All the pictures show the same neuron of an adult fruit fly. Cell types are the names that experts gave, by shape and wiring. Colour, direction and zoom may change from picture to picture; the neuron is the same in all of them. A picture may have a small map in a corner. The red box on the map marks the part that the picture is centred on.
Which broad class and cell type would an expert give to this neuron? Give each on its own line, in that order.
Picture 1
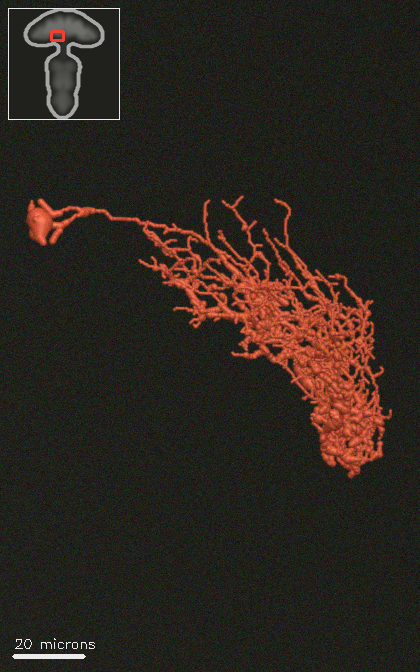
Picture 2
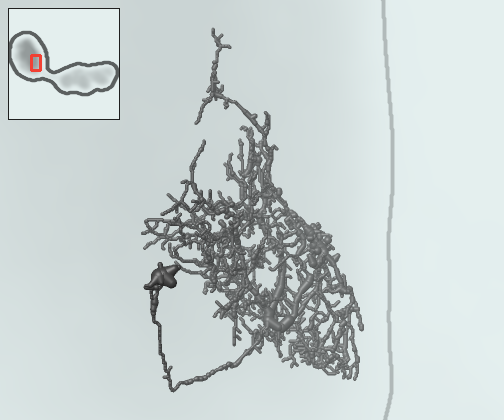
central-brain intrinsic neuron
GNG546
